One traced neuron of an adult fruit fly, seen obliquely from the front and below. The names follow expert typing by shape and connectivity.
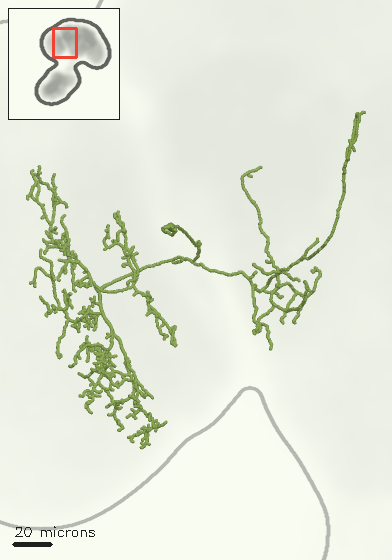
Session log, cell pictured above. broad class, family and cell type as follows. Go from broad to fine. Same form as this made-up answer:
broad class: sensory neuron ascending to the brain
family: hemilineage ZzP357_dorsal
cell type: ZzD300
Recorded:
broad class: visual projection neuron
family: LPT
cell type: LPT31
